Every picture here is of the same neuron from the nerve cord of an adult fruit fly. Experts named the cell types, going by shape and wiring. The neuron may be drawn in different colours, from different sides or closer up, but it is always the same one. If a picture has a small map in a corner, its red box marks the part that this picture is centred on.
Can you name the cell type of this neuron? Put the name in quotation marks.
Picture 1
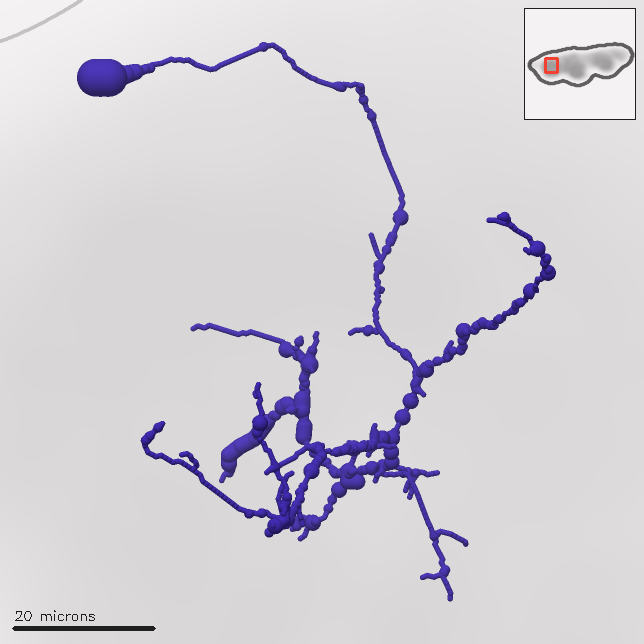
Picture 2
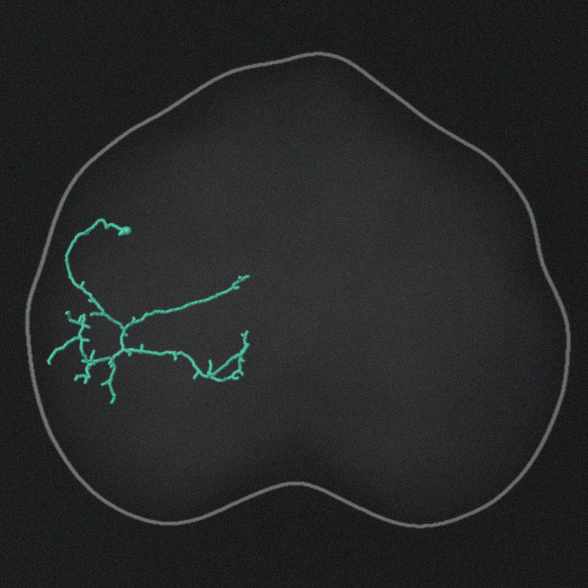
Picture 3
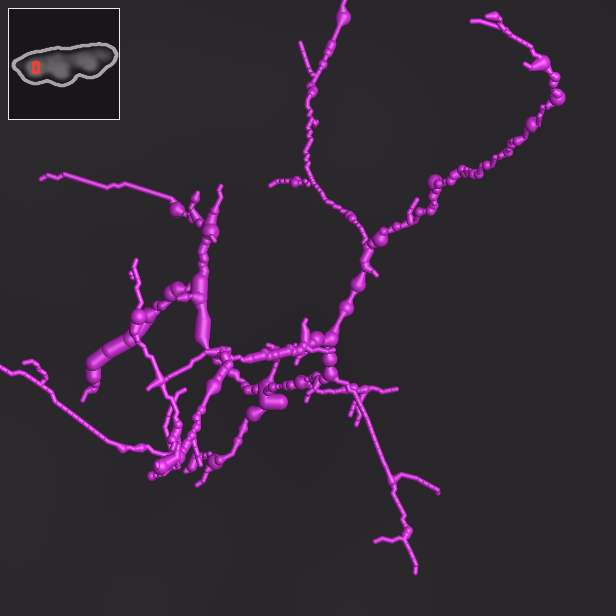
"IN19A124"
